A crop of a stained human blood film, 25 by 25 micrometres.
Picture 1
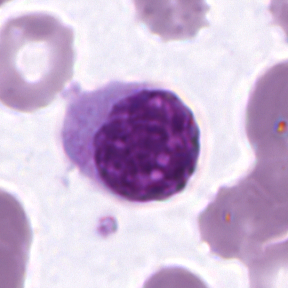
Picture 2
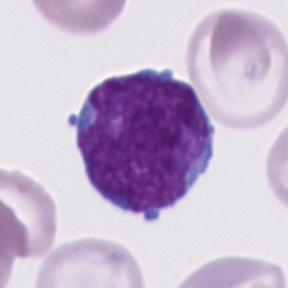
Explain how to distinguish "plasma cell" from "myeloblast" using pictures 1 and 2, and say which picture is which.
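In picture 1 we have a plasma cell; picture 2 shows a myeloblast. The plasma cell measures about 13 by 11 micrometres and the myeloblast about 13 micrometres across, so size alone does not separate them. In the plasma cell the chromatin is coarse, with dark purple clumps separated by small paler spaces.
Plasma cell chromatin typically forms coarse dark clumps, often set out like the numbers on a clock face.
In the myeloblast the nucleus dominates: it is about 12 micrometres across in a cell of about 13 micrometres, and the cytoplasm forms only a thin, partial rim around it.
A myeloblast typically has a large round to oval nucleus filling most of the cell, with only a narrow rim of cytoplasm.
The plasma cell's cytoplasm is a pale lilac-blue and contains no vacuoles. Neither cell shows granules in its cytoplasm.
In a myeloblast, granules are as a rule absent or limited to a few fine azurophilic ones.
The myeloblast's outline is roughly round with a slightly bumpy edge, and a small blue bud sticks out from its lower edge. No other cell touches the myeloblast, as the nearby red cells lie apart from it, while near the plasma cell a small platelet lies below and to the left without touching it.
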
